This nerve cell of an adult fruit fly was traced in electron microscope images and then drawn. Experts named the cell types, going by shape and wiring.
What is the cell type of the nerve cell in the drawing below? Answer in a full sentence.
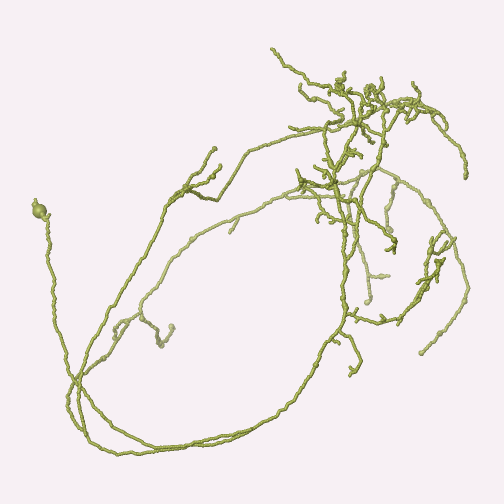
The cell type is CRE085.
